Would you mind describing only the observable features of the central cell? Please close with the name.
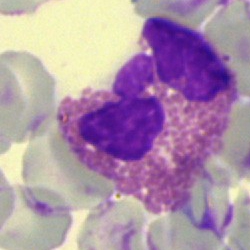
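Look first at the nucleus: one lobe sits in the upper right, the other in the left centre. Its chromatin is dense and stains dark purple. The cytoplasm is pink-violet rather than blue, packed with many pinkish-violet granules. This cell is an eosinophil.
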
